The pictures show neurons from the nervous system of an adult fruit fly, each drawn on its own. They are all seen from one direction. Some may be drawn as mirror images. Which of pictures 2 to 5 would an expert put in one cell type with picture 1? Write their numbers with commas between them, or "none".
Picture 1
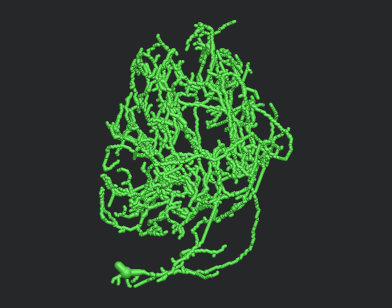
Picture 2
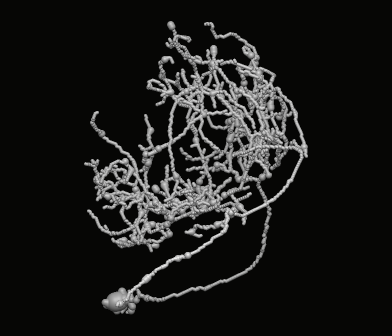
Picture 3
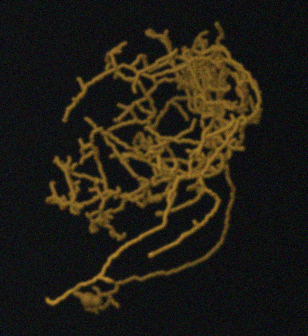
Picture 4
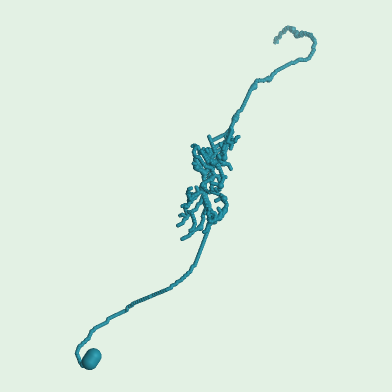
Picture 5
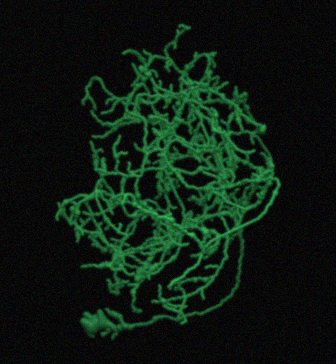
2, 3, 5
